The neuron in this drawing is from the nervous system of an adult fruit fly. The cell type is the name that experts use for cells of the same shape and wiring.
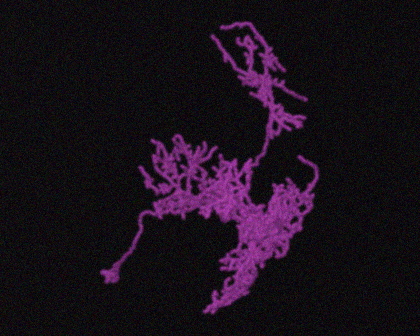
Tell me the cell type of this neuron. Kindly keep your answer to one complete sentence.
This neuron is recognized as the cell type GNG106.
